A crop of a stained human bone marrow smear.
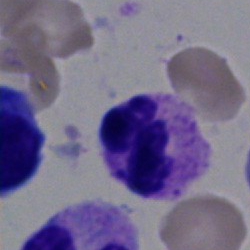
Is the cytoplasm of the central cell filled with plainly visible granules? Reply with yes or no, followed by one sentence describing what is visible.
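Yes. Fine purple granules are scattered through the cytoplasm.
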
